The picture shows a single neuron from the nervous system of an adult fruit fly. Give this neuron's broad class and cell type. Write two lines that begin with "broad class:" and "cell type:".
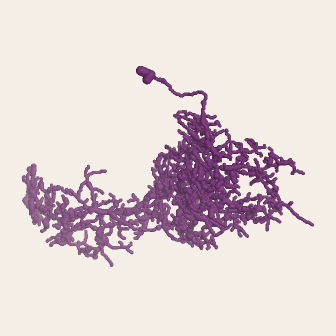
broad class: central-brain intrinsic neuron
cell type: GNG019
